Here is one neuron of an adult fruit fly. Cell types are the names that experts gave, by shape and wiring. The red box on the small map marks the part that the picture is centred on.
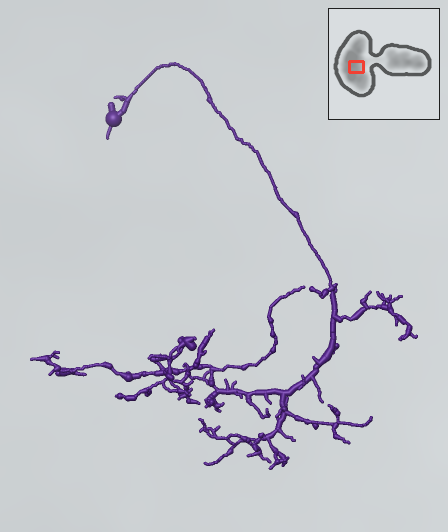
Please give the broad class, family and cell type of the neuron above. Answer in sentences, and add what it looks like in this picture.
This is a central-brain intrinsic neuron. The family is hemilineage MD3. Its cell type is CB2380. It is in the brain and does not reach the nerve cord. The cell body can be seen at the upper left of the picture. Dozens of branch ends can be seen.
